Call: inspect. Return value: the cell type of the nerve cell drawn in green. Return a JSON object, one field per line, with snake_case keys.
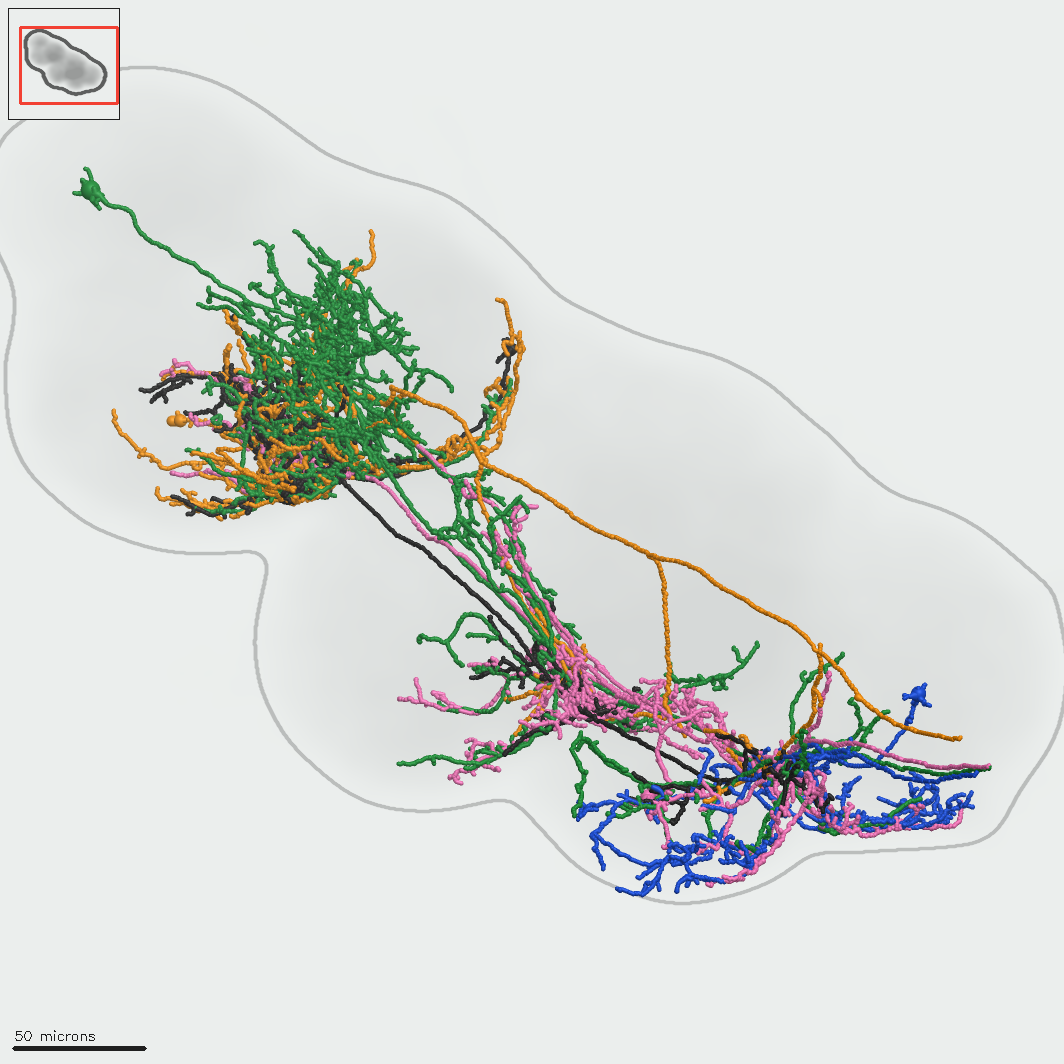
{
 "cell_type": "IN05B005"
}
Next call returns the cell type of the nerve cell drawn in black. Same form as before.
{
 "cell_type": "IN09B018"
}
